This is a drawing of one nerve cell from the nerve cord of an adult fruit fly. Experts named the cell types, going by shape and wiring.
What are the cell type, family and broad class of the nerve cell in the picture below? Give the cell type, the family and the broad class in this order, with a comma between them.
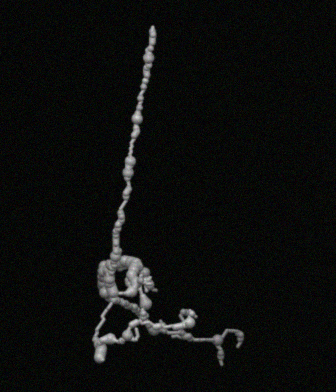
SNta03, class mechanosensory tactile, sensory neuron entering the nerve cord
